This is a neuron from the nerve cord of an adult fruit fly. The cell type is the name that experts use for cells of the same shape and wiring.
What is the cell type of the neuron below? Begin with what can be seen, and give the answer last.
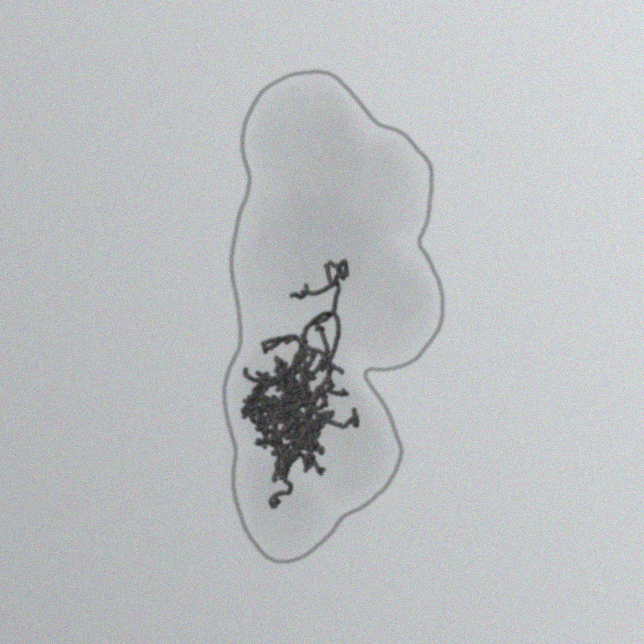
As drawn here it is taller than it is wide. It is a nerve-cord intrinsic neuron. The cell type is IN05B034.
